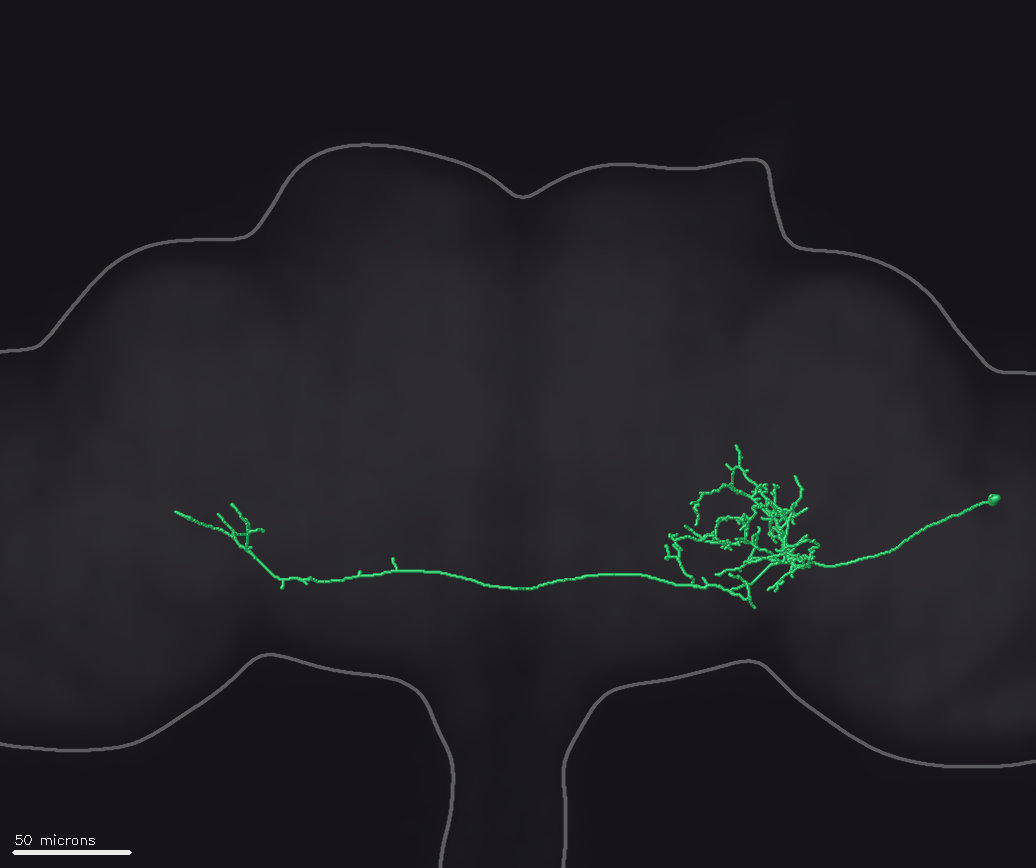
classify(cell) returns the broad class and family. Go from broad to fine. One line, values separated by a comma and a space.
central-brain intrinsic neuron, hemilineage LHl4_posterior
